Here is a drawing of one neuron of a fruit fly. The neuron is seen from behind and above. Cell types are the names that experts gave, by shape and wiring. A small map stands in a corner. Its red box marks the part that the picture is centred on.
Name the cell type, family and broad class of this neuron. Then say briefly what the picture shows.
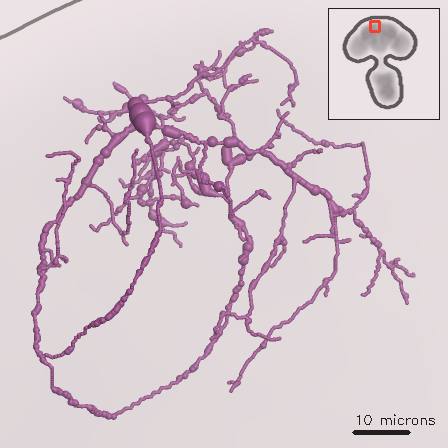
Its cell type is SMP347. Its family is hemilineage SMPpd1. It is a central-brain intrinsic neuron. By the scale bar it is about 70 microns tall in this view. Dozens of branch ends can be seen.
